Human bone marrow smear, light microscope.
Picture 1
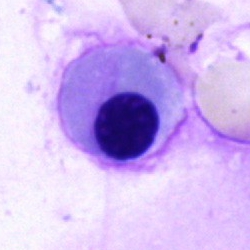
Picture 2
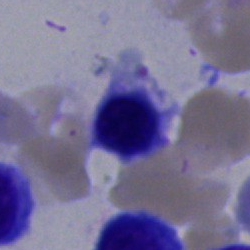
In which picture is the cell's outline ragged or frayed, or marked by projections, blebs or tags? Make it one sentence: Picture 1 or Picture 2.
The cell whose outline is rough is the one in picture 2.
